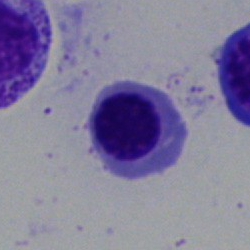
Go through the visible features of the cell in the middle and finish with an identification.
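Look first at the nucleus: it sits off-centre, toward the upper left of the cell. Its chromatin is dense and dark purple. Now follow the cytoplasm around it, a pale greyish-blue rim that is widest on the right side. This cell is an erythroblast.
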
